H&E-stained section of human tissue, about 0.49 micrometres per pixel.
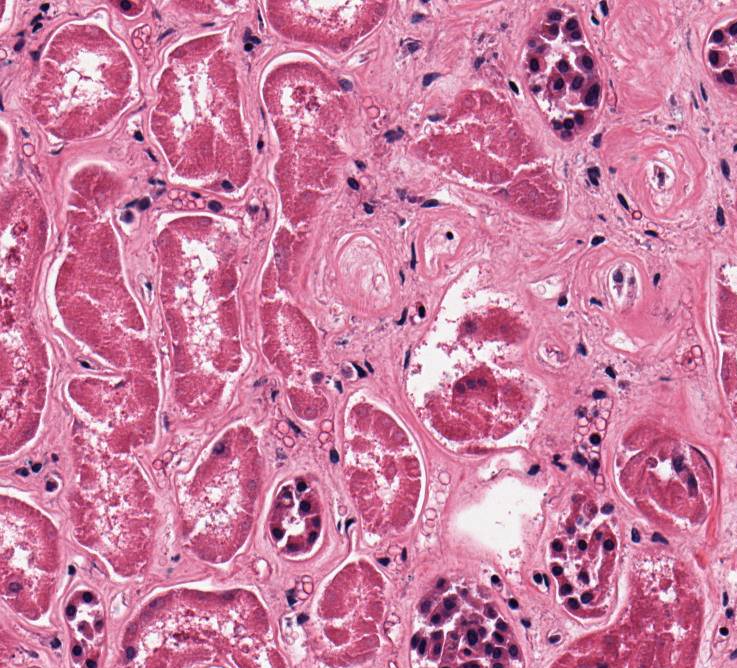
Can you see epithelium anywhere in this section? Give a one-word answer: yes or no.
Yes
